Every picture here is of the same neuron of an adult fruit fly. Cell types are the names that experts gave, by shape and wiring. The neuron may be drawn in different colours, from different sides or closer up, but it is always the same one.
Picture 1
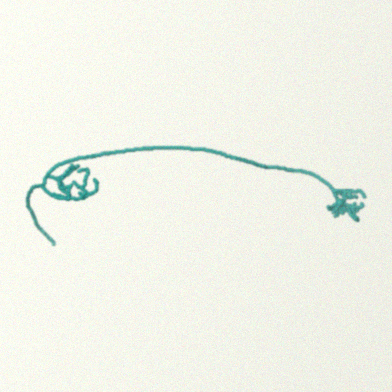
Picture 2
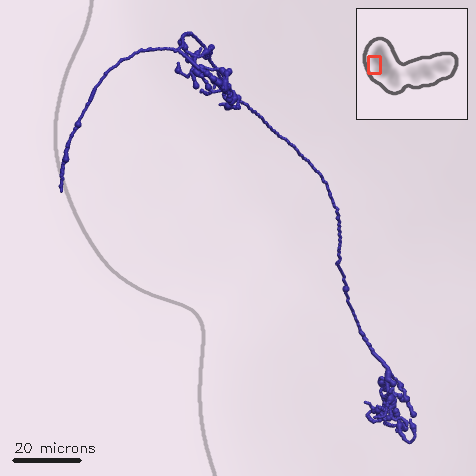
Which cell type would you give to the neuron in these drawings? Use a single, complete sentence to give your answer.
The neuron has ORN_DP1l as its cell type.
